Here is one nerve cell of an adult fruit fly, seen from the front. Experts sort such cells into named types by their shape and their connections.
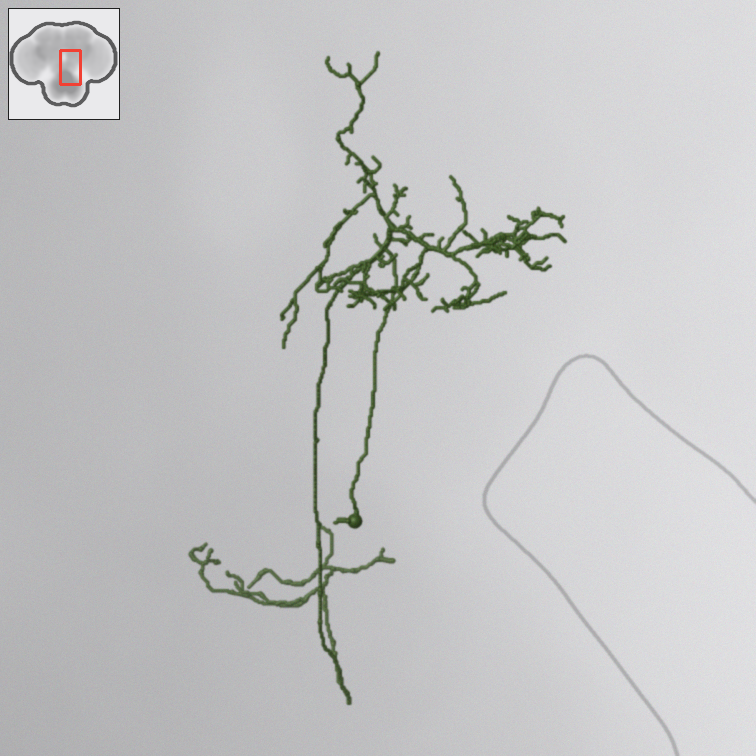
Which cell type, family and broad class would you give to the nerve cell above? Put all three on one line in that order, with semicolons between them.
DNg110; hemilineage LB12; descending neuron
